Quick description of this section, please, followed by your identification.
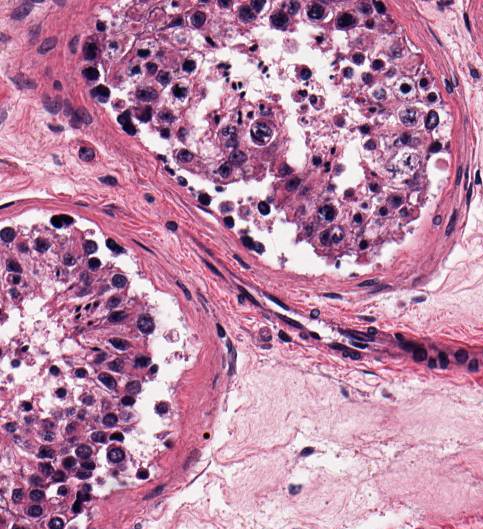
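Two tubular cross-sections dominate the field: a larger one upper right, a partial one lower left. Both have stratified epithelium many cells deep. The upper tubule's middle layers hold large cells whose round nuclei have coarse, clumped chromatin. Spindle cells with dark, elongated nuclei band diagonally between the tubules toward the right edge. This is testis.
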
